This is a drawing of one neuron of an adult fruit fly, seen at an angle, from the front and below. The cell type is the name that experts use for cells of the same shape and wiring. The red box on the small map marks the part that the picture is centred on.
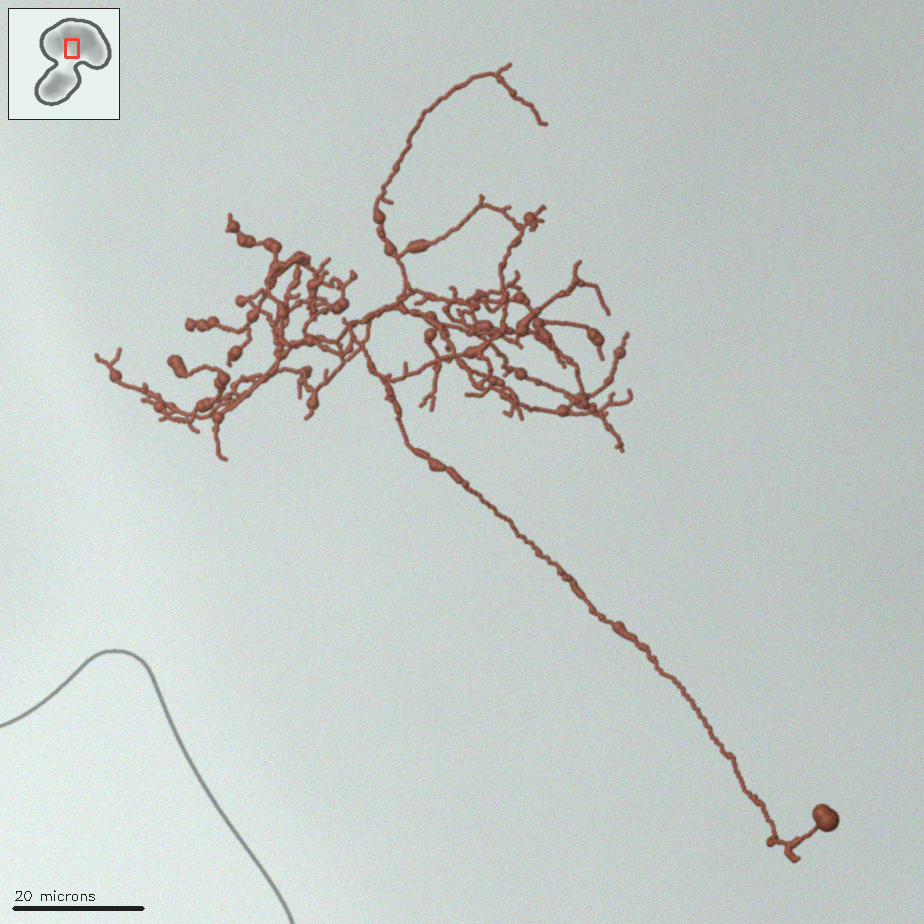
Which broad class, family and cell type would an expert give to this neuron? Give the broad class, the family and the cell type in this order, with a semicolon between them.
central-brain intrinsic neuron; hemilineage MX3; CB3745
